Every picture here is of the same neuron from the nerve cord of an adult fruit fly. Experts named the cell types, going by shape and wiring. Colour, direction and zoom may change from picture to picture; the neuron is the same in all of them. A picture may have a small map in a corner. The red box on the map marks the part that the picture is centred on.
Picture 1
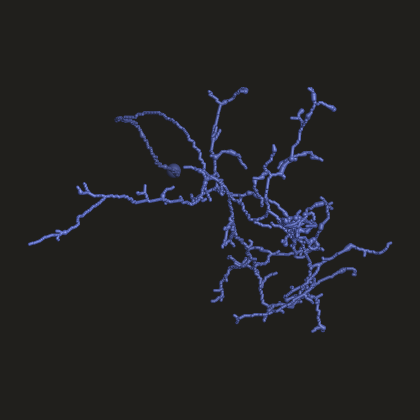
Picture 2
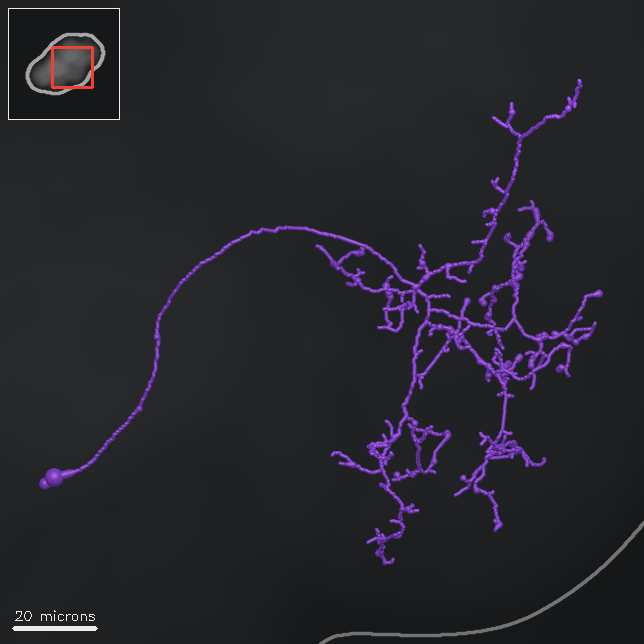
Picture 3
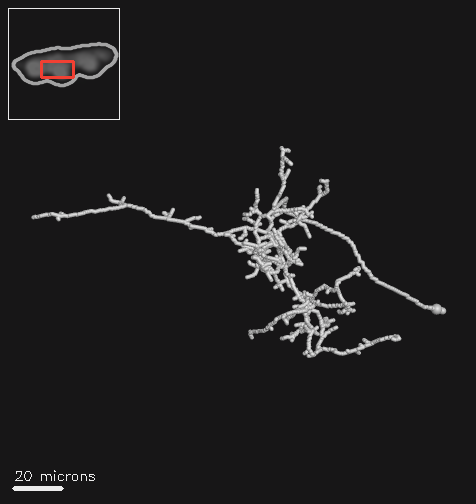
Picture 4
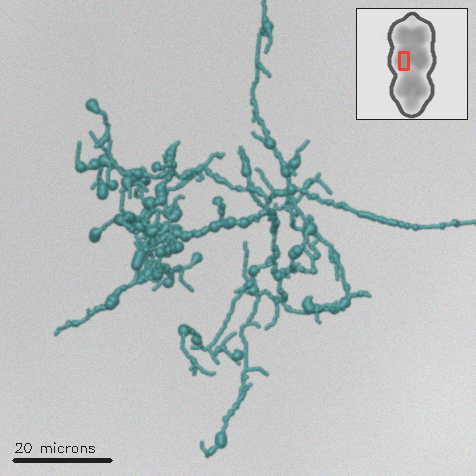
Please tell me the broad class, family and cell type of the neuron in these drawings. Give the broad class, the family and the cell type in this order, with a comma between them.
nerve-cord intrinsic neuron, hemilineage 12B, IN12B053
